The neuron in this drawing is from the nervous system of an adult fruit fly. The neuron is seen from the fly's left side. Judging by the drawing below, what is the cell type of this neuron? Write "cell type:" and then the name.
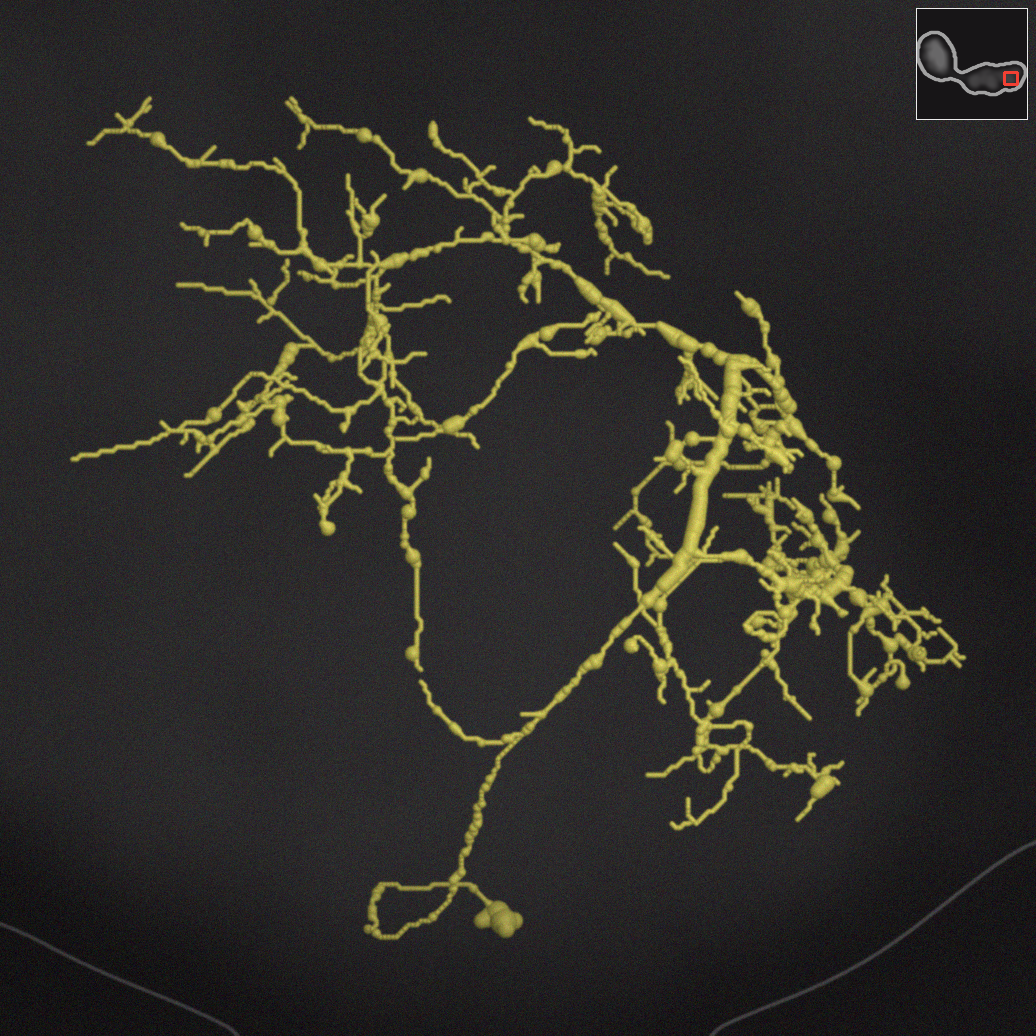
cell type: IN13B048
